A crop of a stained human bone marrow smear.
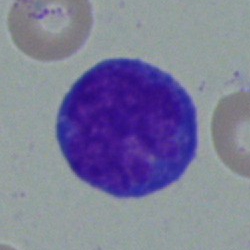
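Blast, in the middle of the field. Notice how the purple chromatin is mottled, paler patches sitting among darker ones. At the cell edge, only a very thin rim of cytoplasm shows. You won't find granules or vacuoles anywhere in this cell.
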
